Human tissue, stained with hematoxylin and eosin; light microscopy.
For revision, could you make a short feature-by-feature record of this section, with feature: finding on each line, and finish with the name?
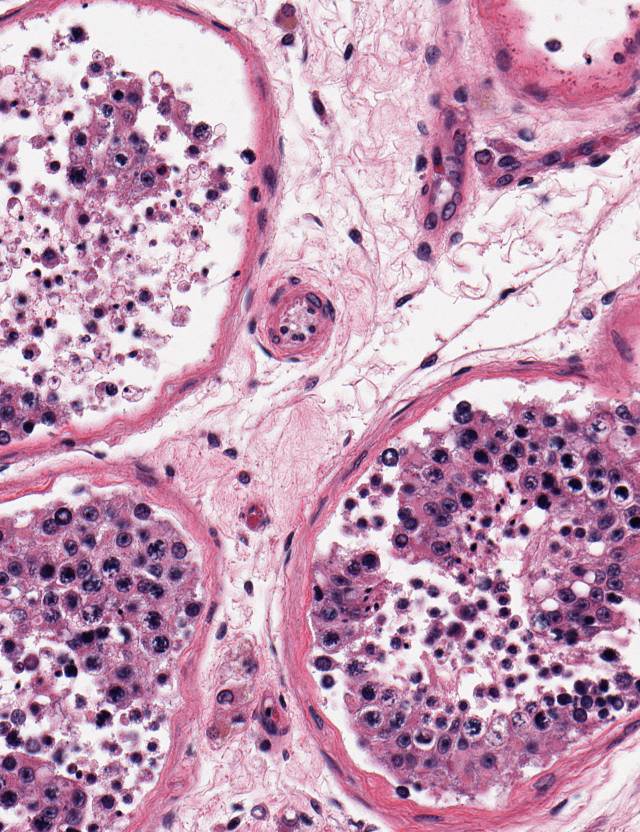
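Tubules: three, large and rounded; upper-left, lower-left, lower-right, stroma between
Tubule cells: crowded, rounded; dark round nuclei, many with coarse clumped chromatin
Stroma: loose, pale, wispy fibres, sparse scattered spindle nuclei
Vessel: small, round, concentric layered wall, just right of upper-left tubule
Name: testis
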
